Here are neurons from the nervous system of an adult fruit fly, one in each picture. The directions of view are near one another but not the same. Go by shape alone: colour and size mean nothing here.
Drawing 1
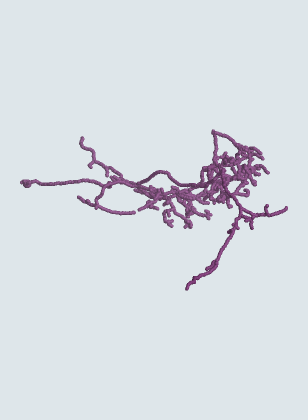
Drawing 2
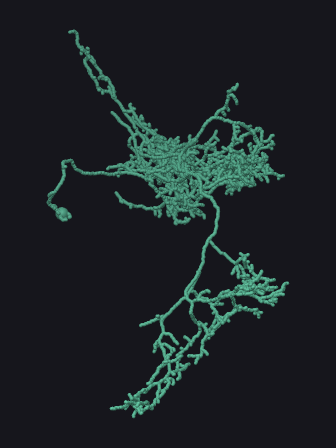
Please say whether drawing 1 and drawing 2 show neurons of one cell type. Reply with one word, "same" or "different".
different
